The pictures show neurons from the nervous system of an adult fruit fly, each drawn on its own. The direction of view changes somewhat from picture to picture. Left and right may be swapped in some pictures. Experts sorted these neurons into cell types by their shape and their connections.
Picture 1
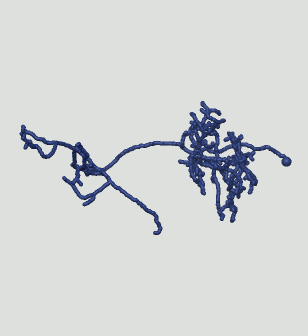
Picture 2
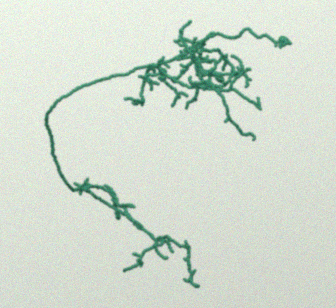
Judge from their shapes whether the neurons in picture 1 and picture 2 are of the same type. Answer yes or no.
no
